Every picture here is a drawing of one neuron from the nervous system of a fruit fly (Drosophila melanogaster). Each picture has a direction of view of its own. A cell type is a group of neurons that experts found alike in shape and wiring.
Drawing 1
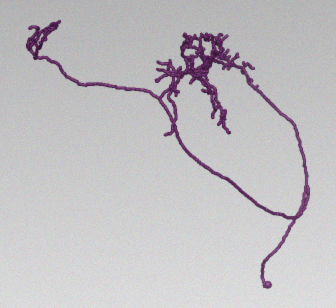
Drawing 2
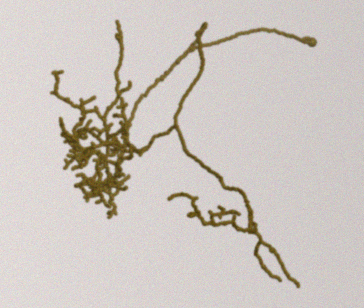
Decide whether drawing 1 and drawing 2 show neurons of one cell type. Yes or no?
yes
